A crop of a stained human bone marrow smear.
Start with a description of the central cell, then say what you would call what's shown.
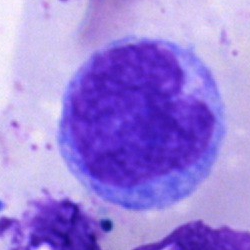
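Looking closely, the outline is round and smooth. The nucleus fills most of the cell and has a notch on its upper right side. The rim of cytoplasm seems wider at the bottom than at the top. This is a monocyte.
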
